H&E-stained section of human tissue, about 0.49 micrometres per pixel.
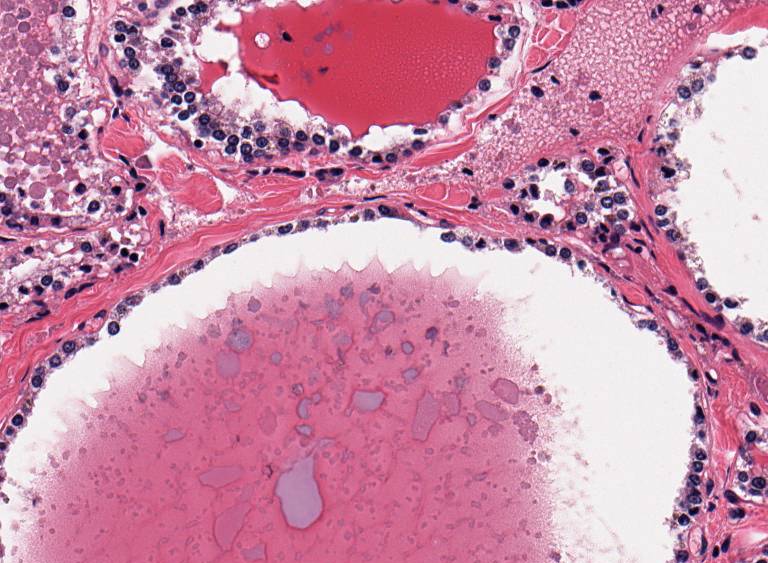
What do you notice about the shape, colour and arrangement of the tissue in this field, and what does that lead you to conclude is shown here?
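Large rounded follicle filled with pink material occupies most of the lower half of the field. Its pink colloid holds many pale, bubble-like vacuoles. Smaller follicle at top centre: deep red, evenly staining colloid. No fat cells present. Thyroid.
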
